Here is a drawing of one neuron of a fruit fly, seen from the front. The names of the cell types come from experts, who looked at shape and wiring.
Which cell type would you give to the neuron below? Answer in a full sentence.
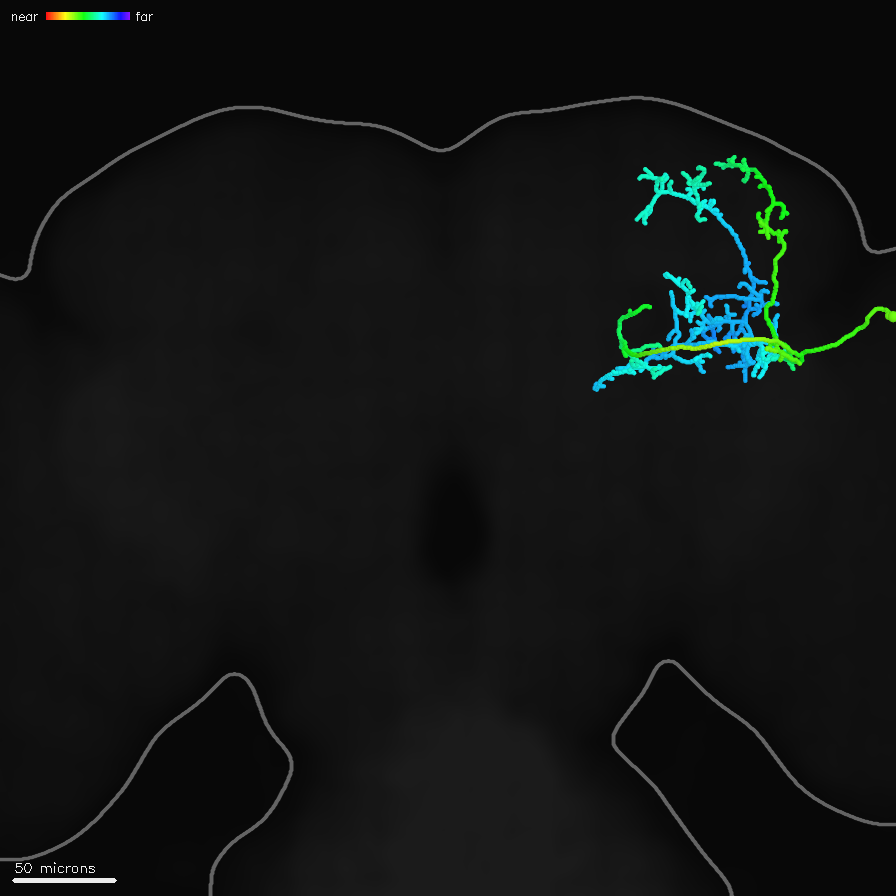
The cell type is PLP066.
